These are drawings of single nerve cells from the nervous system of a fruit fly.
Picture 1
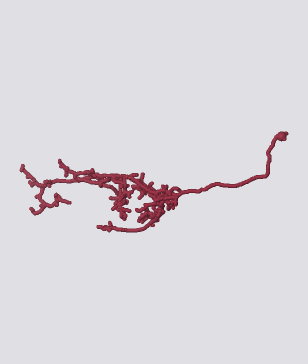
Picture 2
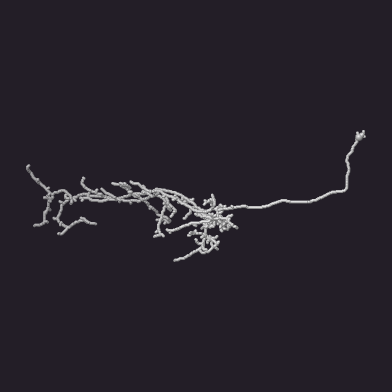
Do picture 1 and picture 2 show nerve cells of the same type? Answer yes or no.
yes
